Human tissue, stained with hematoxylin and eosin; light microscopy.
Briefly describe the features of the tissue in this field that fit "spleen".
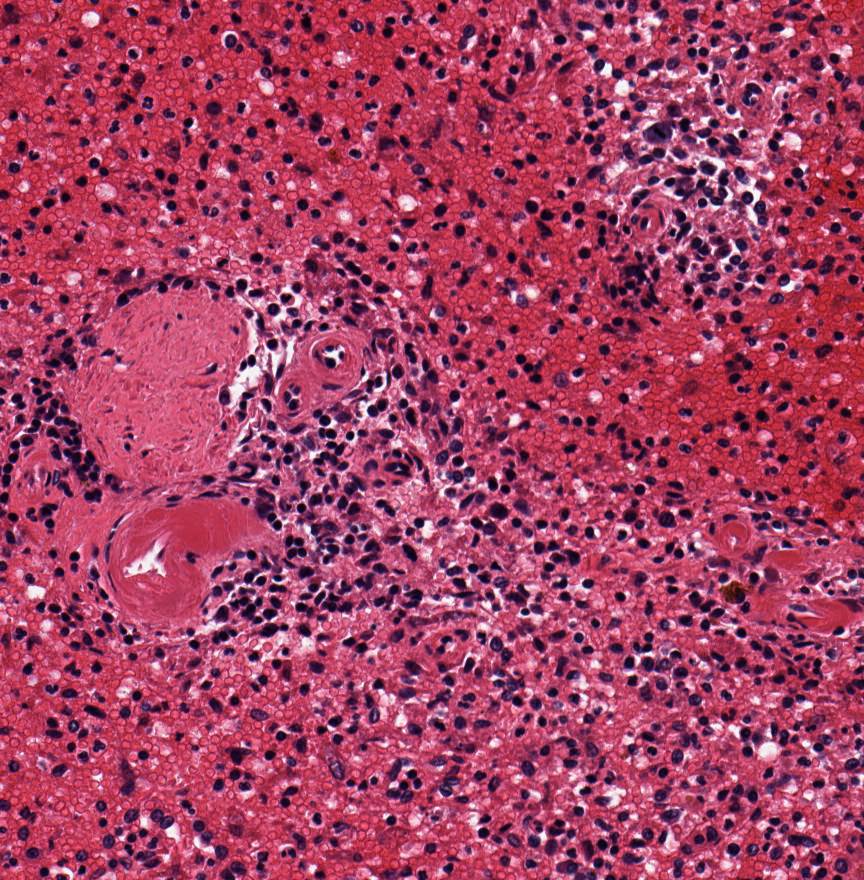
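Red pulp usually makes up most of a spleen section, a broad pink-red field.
Closely packed red blood cells fill most of this field as a continuous pink-red background, which fits. Small round dark nuclei lie singly throughout.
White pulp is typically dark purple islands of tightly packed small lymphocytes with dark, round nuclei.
The denser zone of dark nuclei around vessels at left and centre, I think, goes with that. At lower left, a round vessel has a thick, glassy pink wall and a narrow slit-like lumen.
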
